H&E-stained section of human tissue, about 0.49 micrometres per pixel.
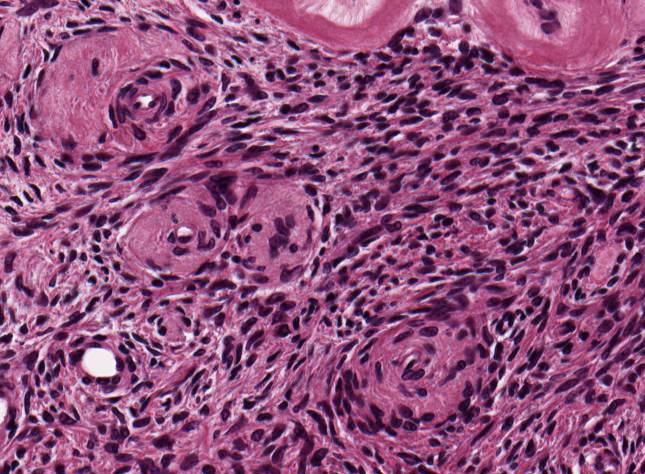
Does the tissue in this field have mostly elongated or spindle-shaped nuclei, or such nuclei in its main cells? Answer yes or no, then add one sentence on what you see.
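Yes. The background cells have dark, elongated nuclei with scant cytoplasm.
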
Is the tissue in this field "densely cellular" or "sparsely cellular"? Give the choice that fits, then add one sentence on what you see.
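Densely cellular. Rounded whorled nests of pink-staining cells are scattered throughout a dense, cellular spindle-cell background.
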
